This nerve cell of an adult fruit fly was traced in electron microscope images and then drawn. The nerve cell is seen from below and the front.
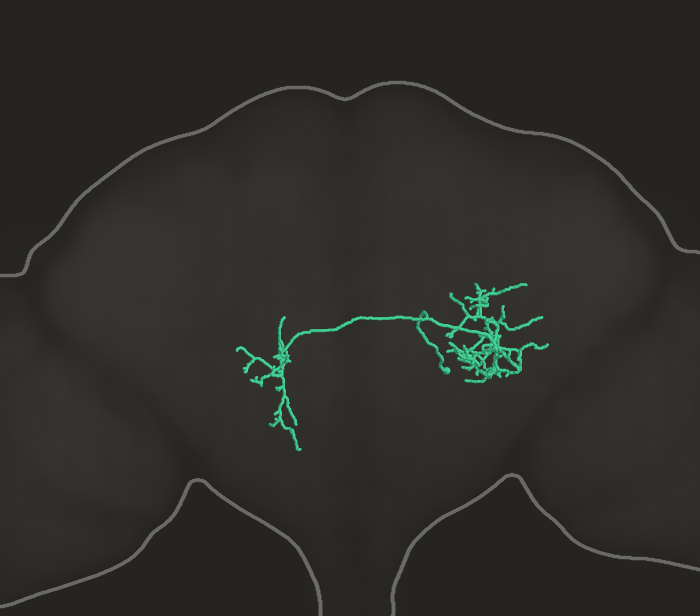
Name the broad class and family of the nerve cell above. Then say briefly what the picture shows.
Its broad class is central-brain intrinsic neuron. The family is hemilineage VLPp2. It is in the brain and does not reach the nerve cord. In this view it is wider than it is tall.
